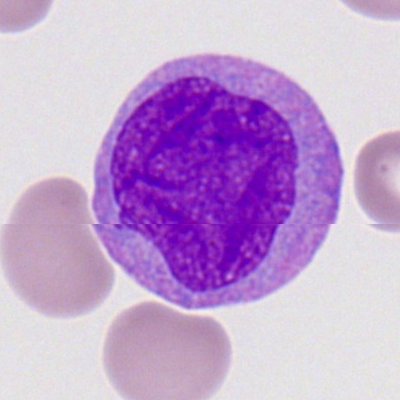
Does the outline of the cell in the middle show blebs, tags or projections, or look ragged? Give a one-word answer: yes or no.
No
